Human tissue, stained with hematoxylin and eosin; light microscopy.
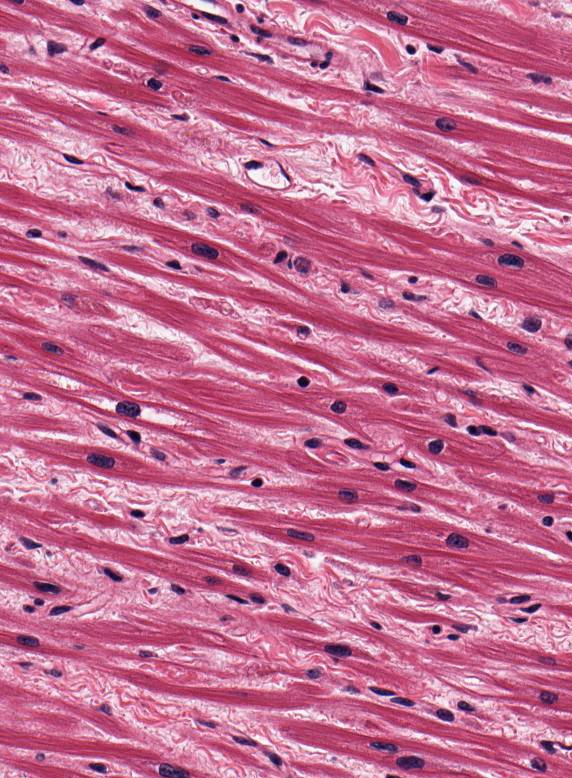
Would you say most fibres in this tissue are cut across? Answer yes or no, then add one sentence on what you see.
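No. Long eosinophilic fibres run parallel to one another obliquely across the whole field.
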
